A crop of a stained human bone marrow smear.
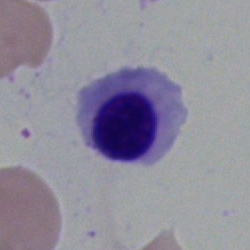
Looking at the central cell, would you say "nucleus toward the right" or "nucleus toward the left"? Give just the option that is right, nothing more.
Nucleus toward the left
